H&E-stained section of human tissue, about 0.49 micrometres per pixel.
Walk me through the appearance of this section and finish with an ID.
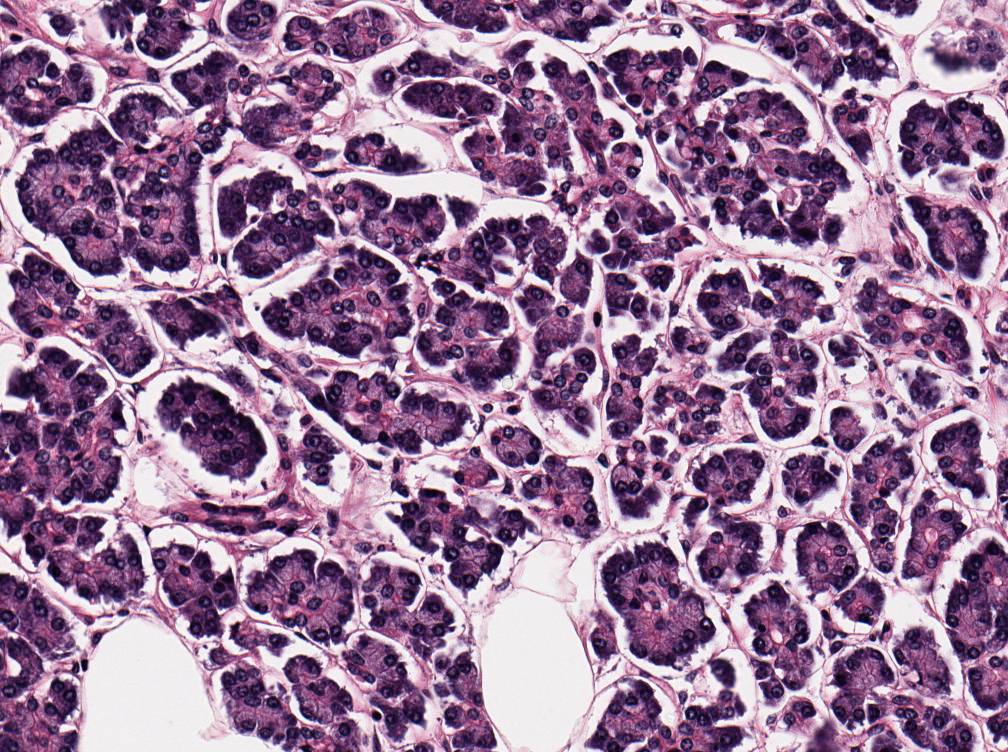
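Rounded acini, closely packed, across the whole field. Acinar cell nuclei small, round and dark. Acinar lumina small, mostly inconspicuous. Thin strands of pale pink connective tissue between the acini. Tissue: pancreas.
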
